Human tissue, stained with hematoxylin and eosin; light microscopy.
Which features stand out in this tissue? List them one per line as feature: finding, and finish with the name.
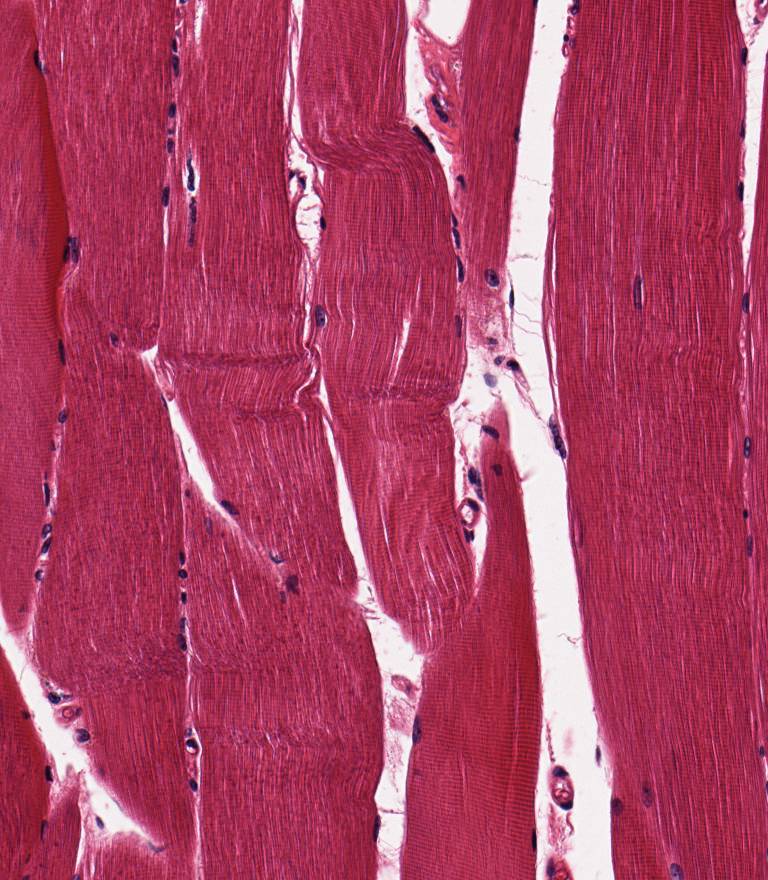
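Arrangement: long parallel fibres running roughly top to bottom across the whole field
Striations: fine transverse cross-striations along each fibre
Nuclei: small, dark and elongated, at the fibre edges rather than central
Cytoplasm: deep, even pink-red
Tissue: skeletal muscle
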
